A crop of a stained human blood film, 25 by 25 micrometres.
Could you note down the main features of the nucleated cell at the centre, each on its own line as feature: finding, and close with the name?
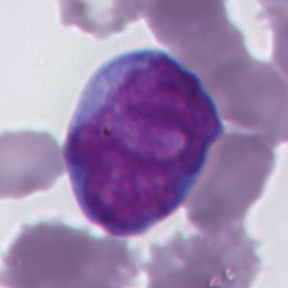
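Outline: oval, smooth edge
Nucleus: fills almost the whole cell
Cytoplasm: thin rim only
Pale area: elongated, middle right of nucleus
Dark dot: single, tiny, on left part of nucleus
Identity: myeloblast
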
